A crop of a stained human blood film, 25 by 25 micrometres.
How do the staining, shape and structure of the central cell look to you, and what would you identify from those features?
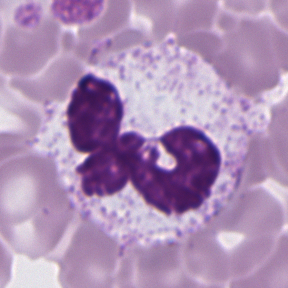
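Curling into a C shape around a small clear space, the right-hand lobe of the nucleus stands out. Its chromatin is dark purple and coarsely clumped. The cytoplasm is plentiful and very pale, with fine violet granules scattered throughout. This is a segmented neutrophil.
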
